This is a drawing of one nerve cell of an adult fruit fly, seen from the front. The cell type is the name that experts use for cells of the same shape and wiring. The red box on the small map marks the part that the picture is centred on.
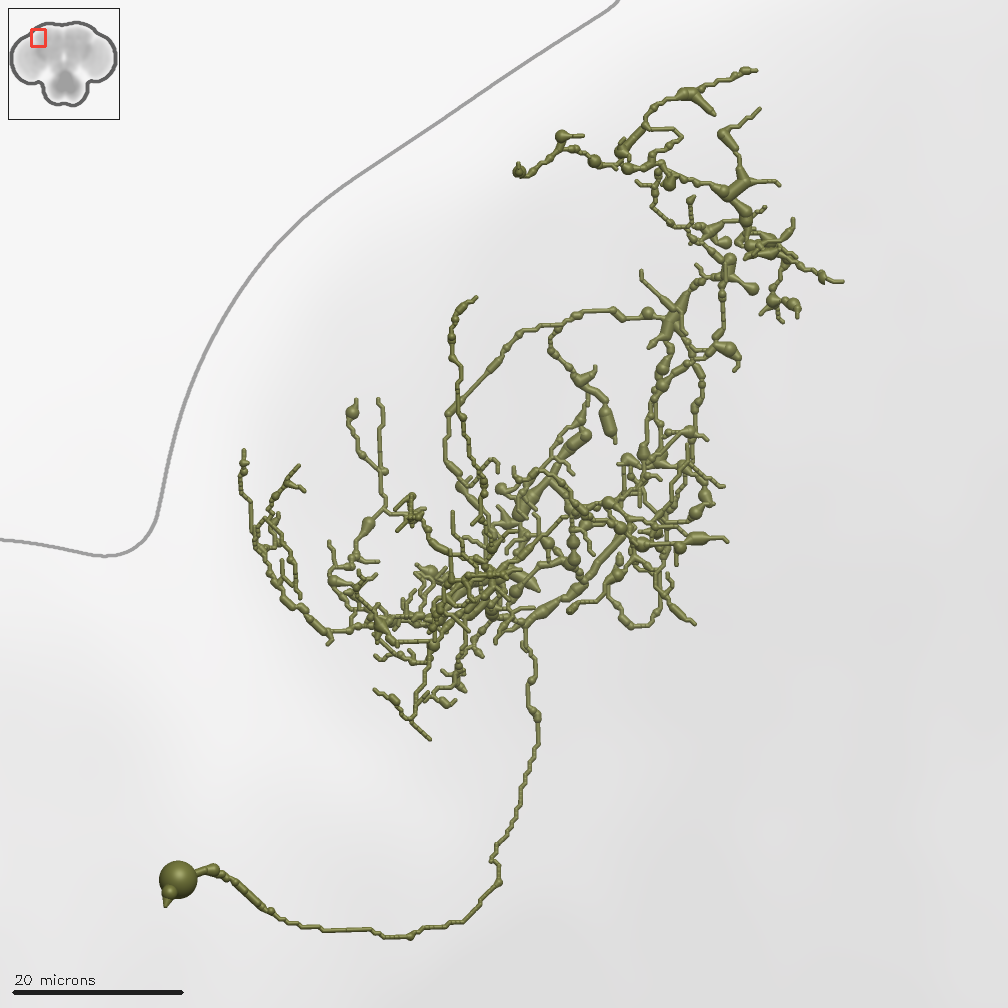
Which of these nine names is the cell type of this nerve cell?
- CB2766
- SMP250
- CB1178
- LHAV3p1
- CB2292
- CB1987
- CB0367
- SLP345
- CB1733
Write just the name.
CB0367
